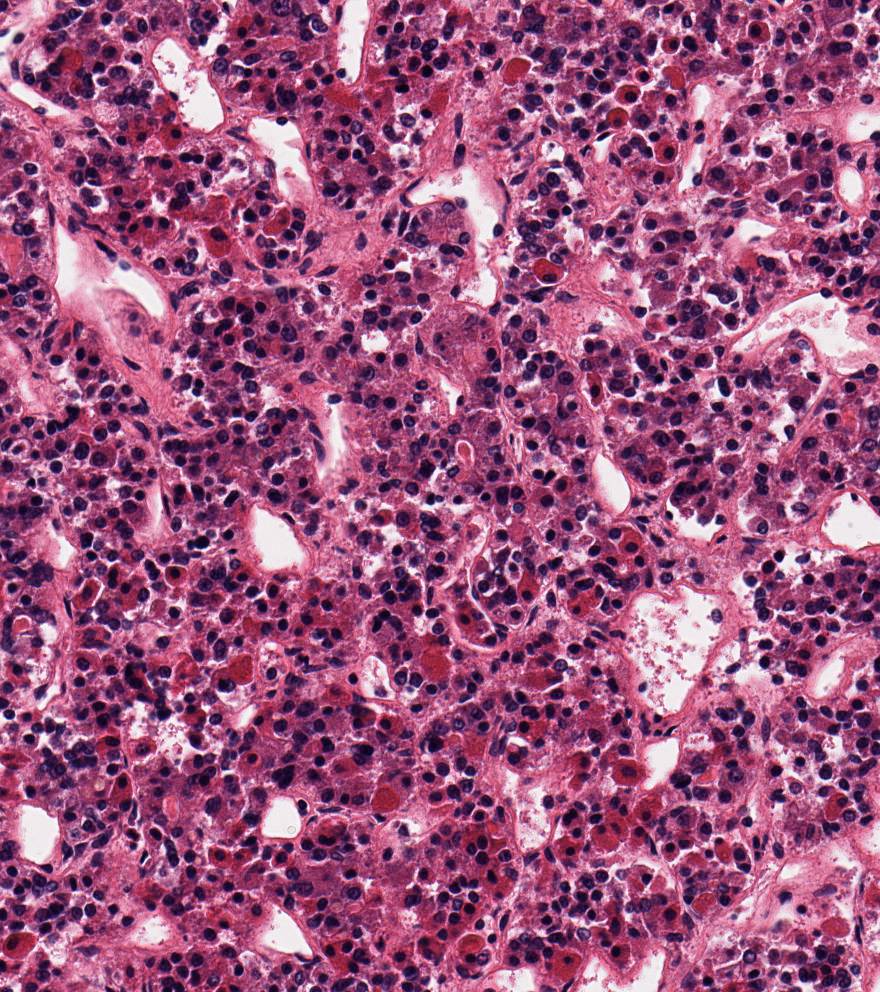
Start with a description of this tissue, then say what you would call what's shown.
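Arrangement: cells form small nests and cords, separated by thin pink fibrous septa across the field. Cytoplasm: many scattered cells have bright red, densely eosinophilic cytoplasm and mingle with cells of paler purple or scant cytoplasm, forming no separate zones. Vessels: numerous thin-walled vascular spaces, mostly empty and clear, lie between nests throughout. This is pituitary.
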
